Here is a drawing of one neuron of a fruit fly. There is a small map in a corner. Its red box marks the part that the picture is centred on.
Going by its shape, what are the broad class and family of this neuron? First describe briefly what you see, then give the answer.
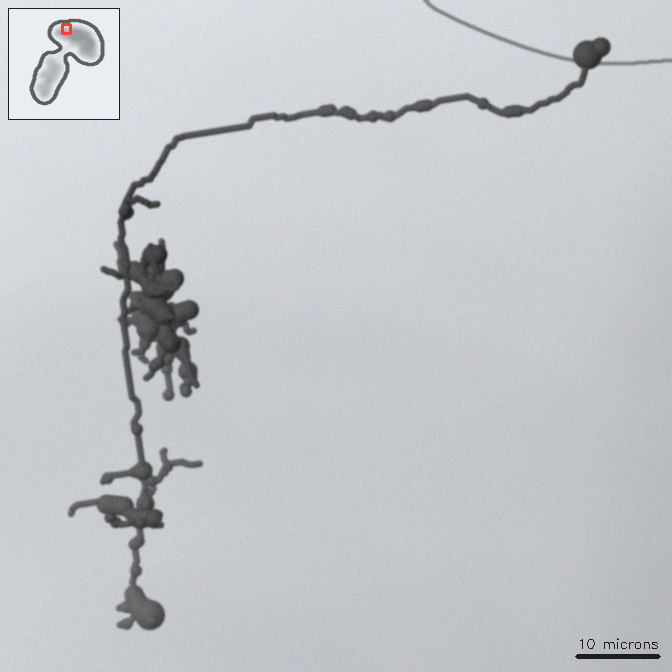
It is in the brain and does not reach the nerve cord. The cell body can be seen at the upper right of the picture. By the scale bar it is about 70 microns tall in this view. Its broad class is optic-lobe intrinsic neuron. The family is Mi.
